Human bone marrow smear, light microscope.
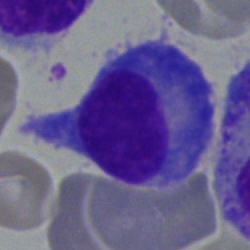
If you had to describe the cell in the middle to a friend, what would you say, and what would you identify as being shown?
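The nucleus lies eccentrically, toward the left. Just right of it is a paler zone in the cytoplasm. A tapering tail of cytoplasm extends left. The upper right margin looks irregular, with small blebs. This, I'd say, is a plasma cell.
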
